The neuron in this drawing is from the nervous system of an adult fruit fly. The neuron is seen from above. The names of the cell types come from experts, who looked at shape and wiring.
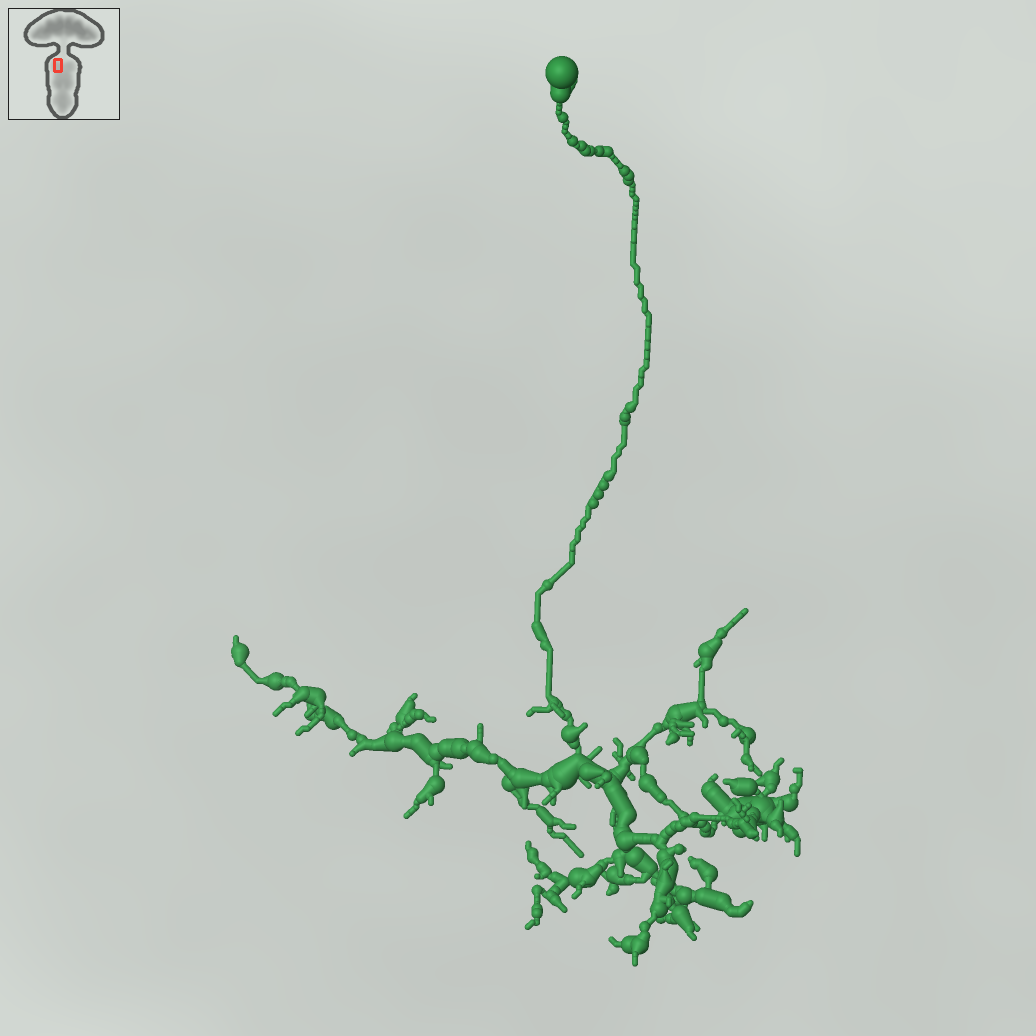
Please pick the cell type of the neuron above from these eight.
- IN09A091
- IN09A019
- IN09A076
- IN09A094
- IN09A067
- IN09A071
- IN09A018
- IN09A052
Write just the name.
IN09A052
